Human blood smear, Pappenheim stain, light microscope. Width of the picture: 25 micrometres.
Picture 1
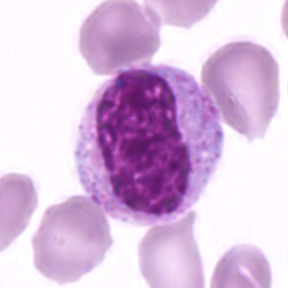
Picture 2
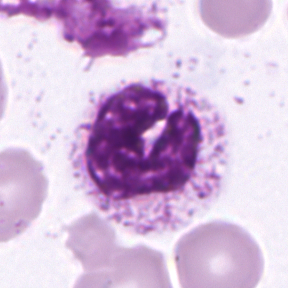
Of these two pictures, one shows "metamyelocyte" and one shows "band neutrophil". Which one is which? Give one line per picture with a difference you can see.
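Picture 1: metamyelocyte. The nucleus is a single elongated oval mass without separate lobes.
Picture 2: band neutrophil. The nucleus is folded into a curved, horseshoe-like shape with a central notch opening toward the upper right.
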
